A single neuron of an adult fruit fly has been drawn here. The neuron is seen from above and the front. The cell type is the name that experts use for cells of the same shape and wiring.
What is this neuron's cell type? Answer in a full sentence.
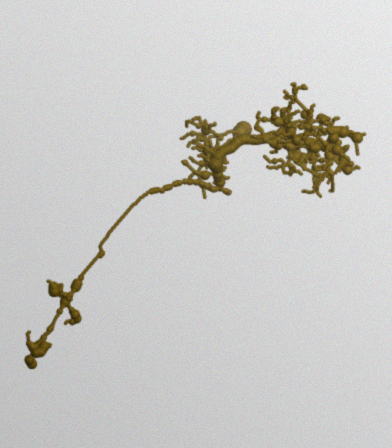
The cell type is Y3.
